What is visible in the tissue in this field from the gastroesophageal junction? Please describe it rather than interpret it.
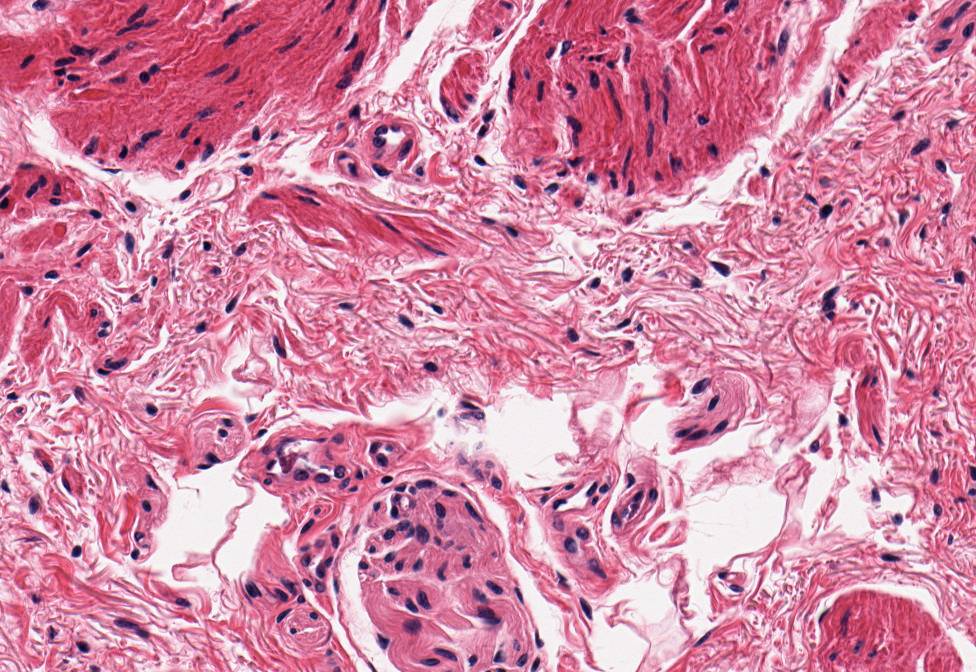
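First, smooth muscle bundles line the top. Their nuclei: elongated, blunt-ended, parallel to the fibres. Next, a middle band of loose connective tissue with wavy pink collagen fibres. Finally, lower centre: a rounded bundle of pale pink wavy fibres, scattered nuclei, set apart by a clear space.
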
